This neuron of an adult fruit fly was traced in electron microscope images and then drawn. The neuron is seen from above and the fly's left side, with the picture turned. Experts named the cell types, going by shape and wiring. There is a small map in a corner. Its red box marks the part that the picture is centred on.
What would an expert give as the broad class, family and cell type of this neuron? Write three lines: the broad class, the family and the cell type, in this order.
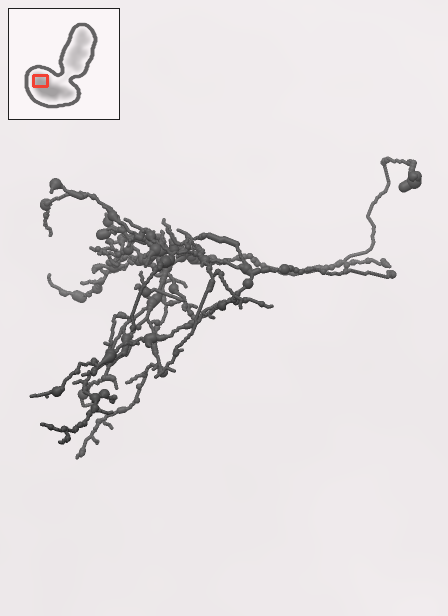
central-brain intrinsic neuron
hemilineage VPNp&v1_ventral
PLP185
